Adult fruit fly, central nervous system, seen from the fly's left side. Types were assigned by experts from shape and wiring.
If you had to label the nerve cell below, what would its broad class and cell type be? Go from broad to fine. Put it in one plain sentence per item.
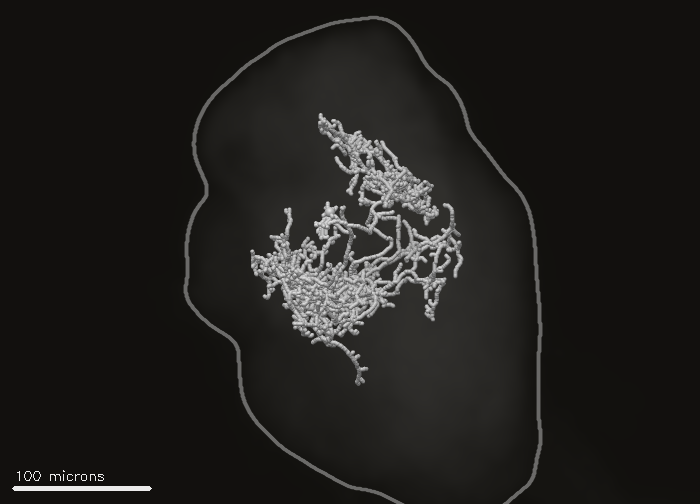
A central-brain intrinsic neuron, type AVLP593.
